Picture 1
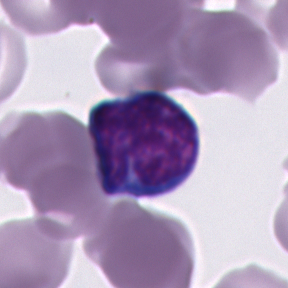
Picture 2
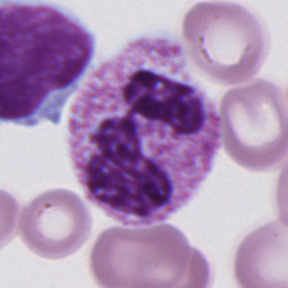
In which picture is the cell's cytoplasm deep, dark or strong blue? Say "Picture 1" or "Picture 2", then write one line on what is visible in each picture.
Picture 1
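Picture 1: The thin rim of cytoplasm is blue.
Picture 2: The cytoplasm is plentiful and pale pink.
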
